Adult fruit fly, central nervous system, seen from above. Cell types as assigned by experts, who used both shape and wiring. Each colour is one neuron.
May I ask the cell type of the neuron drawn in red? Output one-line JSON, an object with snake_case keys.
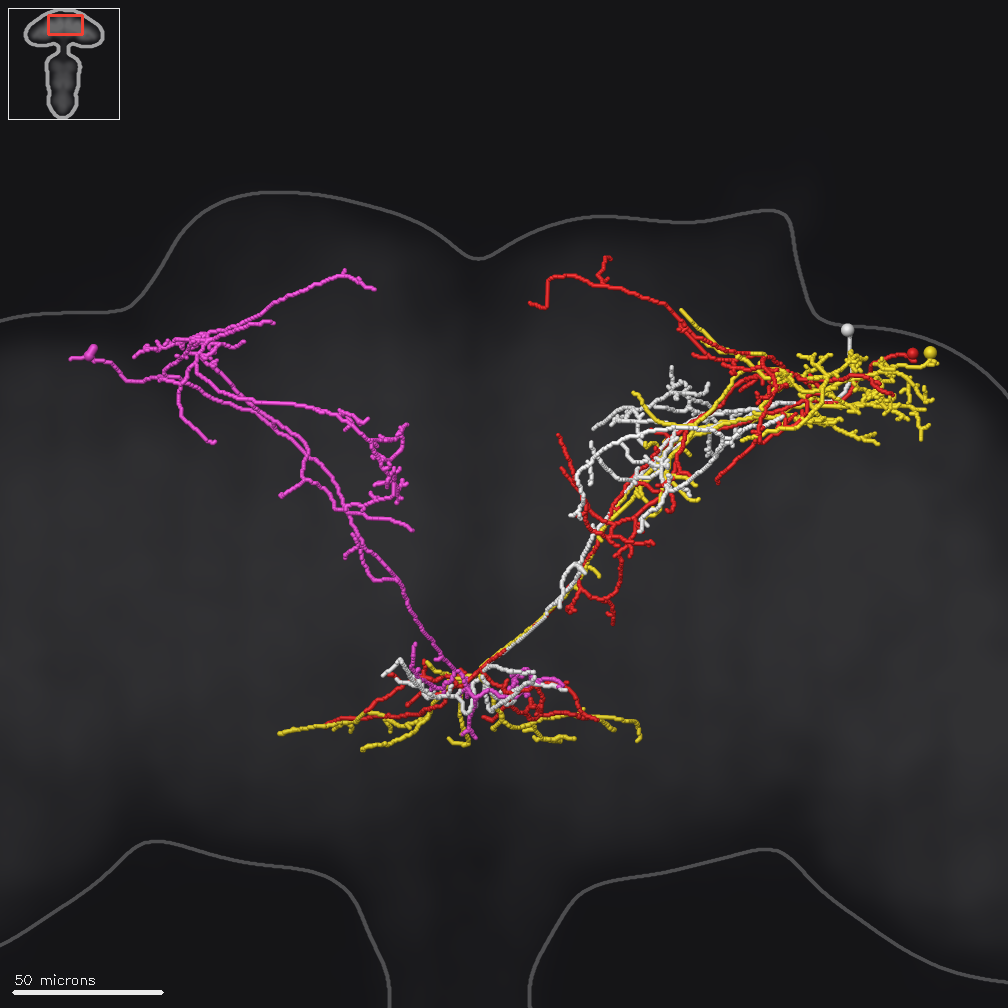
{"cell_type": "SMP020"}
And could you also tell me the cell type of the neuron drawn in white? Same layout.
{"cell_type": "SMP019"}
